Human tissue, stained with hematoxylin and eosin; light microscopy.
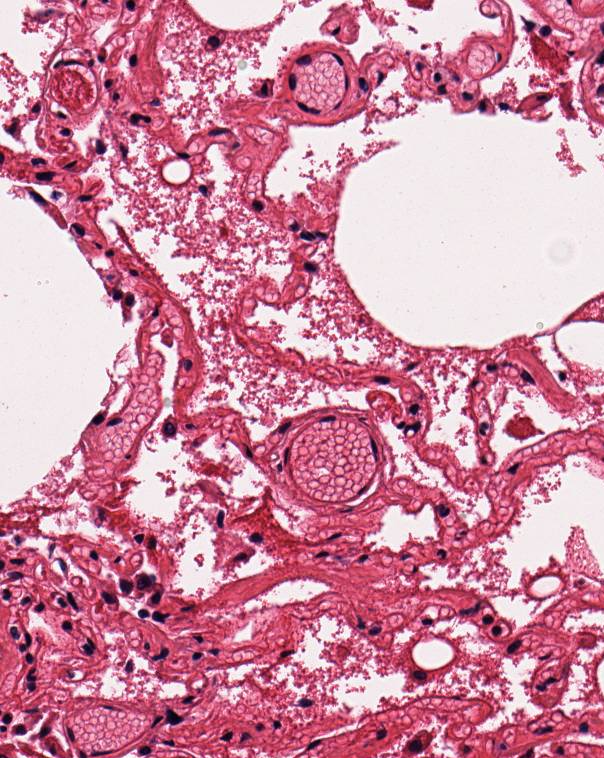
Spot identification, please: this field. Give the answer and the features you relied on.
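I'd call this alveolus: a meshwork of thin, branching walls around open spaces, crowding toward the bottom.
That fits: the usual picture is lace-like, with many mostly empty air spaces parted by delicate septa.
The lining cells have dark, flattened, elongated nuclei.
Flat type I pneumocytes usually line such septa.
Small, sharply round clear holes with thin pink rims appear too, at the upper centre and lower right.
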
